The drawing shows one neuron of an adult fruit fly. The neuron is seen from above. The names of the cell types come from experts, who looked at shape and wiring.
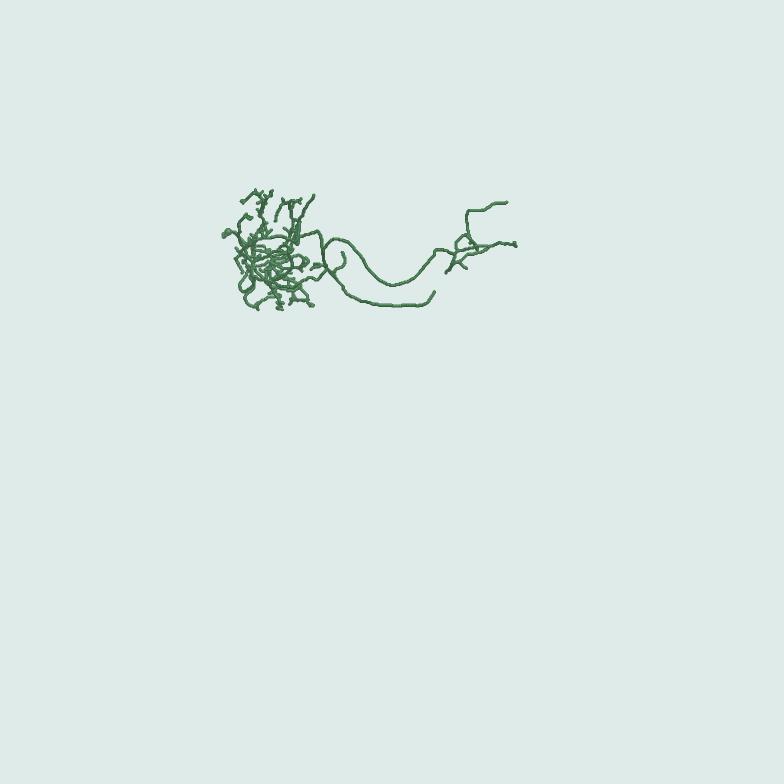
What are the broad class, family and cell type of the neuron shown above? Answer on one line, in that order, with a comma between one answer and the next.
central-brain intrinsic neuron, hemilineage ALv2, v2LN34A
